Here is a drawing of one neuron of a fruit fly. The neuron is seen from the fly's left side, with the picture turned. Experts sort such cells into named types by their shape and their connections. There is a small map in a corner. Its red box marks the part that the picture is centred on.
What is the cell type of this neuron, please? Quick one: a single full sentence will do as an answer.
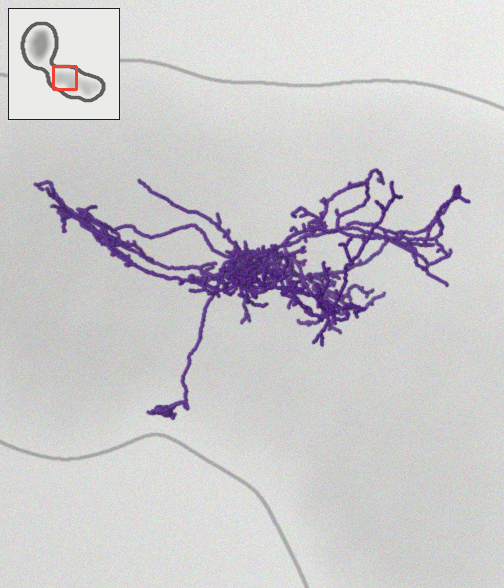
To the cell type vPR9_c belongs this neuron.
